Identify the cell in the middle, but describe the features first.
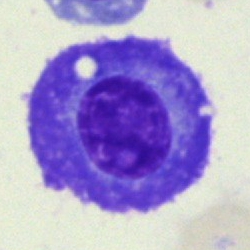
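Outline roughly round, small irregular bumps along the edge. Cytoplasm deep blue. One round clear vacuole, upper-left cytoplasm. No coarse purple granules. Plasma cell.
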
